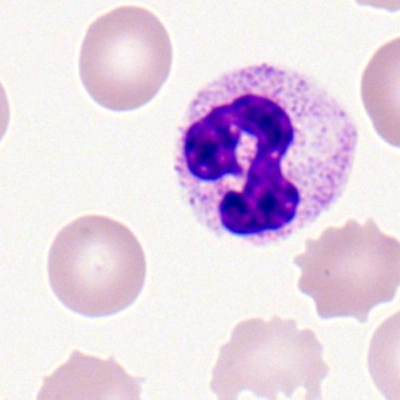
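Segmented neutrophil in the middle of a stained human blood smear. Look at its outline: roughly round, with a smooth edge. Its chromatin is dark purple and coarsely clumped, and no nucleoli can be seen in the nucleus. Fine lilac-pink granules lie evenly scattered through the cytoplasm.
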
